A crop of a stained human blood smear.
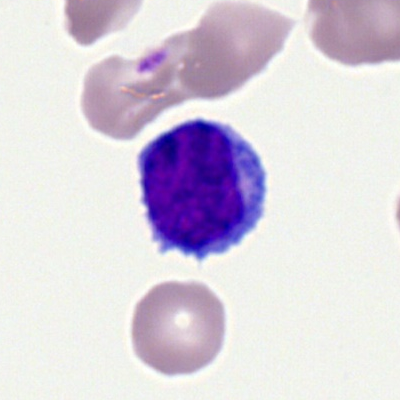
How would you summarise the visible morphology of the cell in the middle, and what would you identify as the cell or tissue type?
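See that small pointed projection sticking out from the lower edge? The chromatin is dense, dark purple and coarsely clumped, and the cytoplasm is blue, with its rim widest on the right side of the cell. It's a lymphocyte.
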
